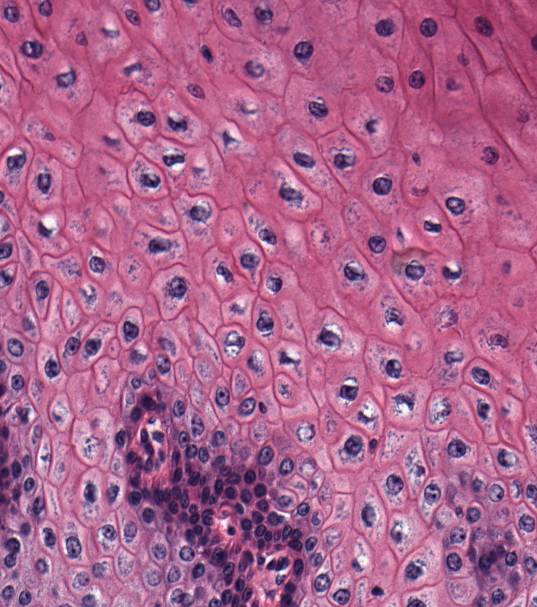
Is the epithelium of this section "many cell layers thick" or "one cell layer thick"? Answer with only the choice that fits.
Many cell layers thick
